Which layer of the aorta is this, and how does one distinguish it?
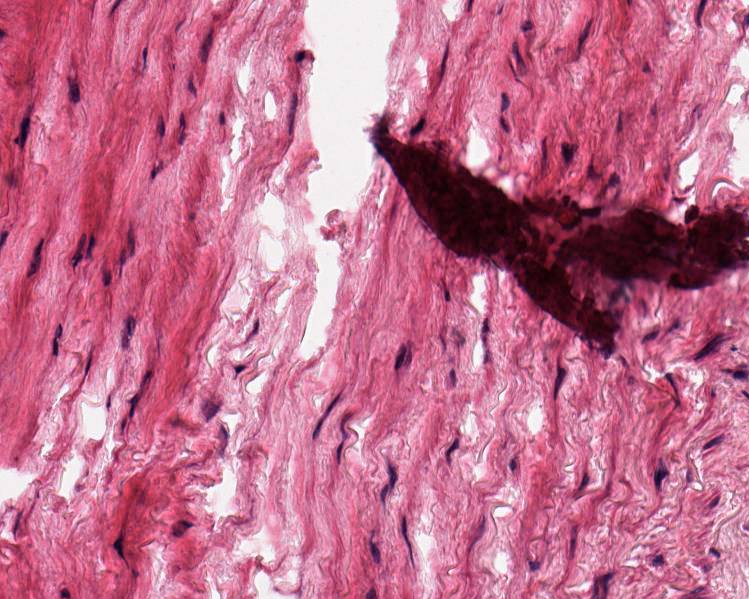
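Tunica media occupies the field. Pink eosinophilic fibres run roughly from top to bottom across the whole field, in a wavy rather than straight course.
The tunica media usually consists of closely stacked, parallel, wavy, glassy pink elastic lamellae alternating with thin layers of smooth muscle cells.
Scattered dark purple nuclei are elongated and lie parallel to the fibres.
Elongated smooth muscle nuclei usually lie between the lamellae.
Fibres in the left part stain a deeper red than those in the centre.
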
